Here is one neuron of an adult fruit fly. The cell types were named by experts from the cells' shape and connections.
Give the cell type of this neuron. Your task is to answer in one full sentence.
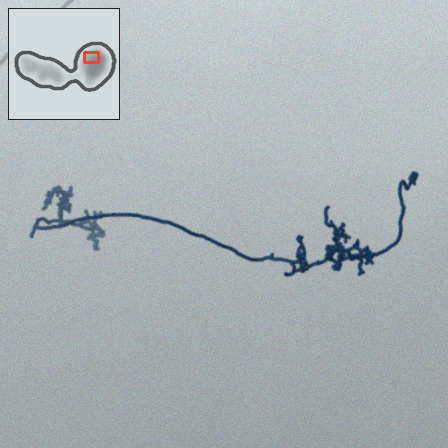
For this neuron, the cell type is Tm5b.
